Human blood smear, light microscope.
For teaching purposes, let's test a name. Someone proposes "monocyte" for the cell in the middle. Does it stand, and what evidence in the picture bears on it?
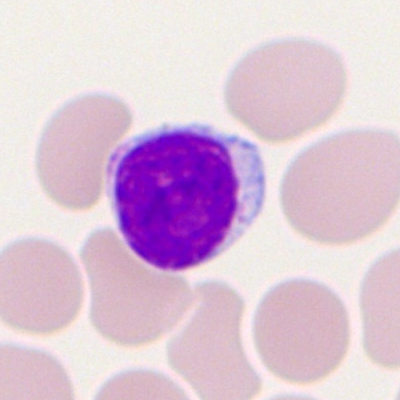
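Starting with the outline, it's roughly round. Then the nucleus, which fills most of the cell. Its chromatin looks dense and dark purple, with coarse clumps. The cytoplasm is what I keep coming back to: it's scant, only a narrow rim around the nucleus, and pale blue.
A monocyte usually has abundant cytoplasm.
A rim this narrow goes against monocyte. Red cells sit against the lower edge of the cell. Weighing it all, monocyte doesn't fit; this cell is a lymphocyte.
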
